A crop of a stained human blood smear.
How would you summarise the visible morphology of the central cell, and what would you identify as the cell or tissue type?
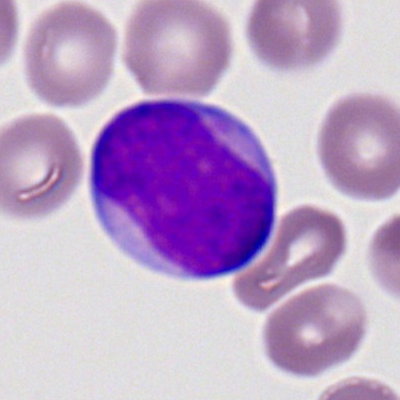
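Only a scant rim of cytoplasm; nucleus fills most of the cell. Cytoplasm pale blue, without granules or vacuoles. The cell is a myeloblast.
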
